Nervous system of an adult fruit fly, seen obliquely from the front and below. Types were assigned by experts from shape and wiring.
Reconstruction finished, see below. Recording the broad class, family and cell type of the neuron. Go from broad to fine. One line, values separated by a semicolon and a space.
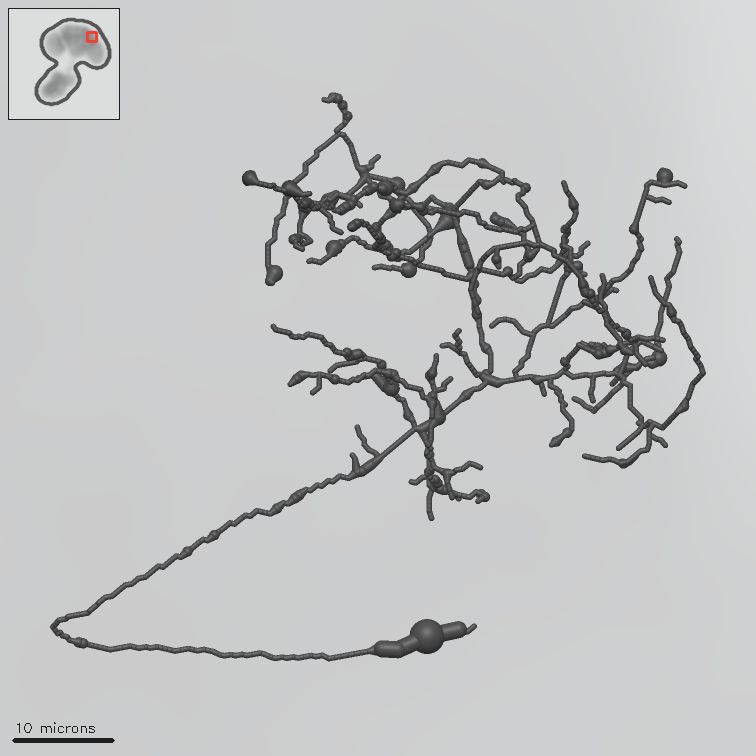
central-brain intrinsic neuron; hemilineage LHp1; CB1850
